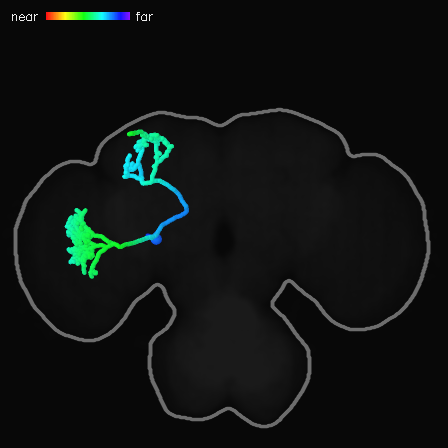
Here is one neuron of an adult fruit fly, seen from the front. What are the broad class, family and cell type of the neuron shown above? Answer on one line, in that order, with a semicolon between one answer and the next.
visual projection neuron; MeVP; MeVP35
